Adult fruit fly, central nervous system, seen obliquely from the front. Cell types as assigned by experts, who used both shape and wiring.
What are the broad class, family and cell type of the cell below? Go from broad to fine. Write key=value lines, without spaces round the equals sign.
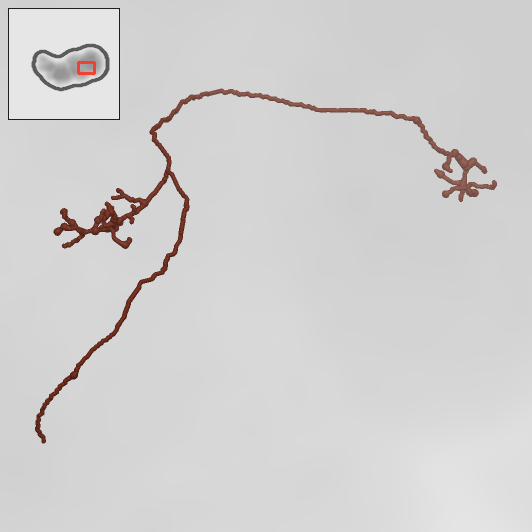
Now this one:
broad_class=sensory neuron entering the brain
family=class olfactory
cell_type=ORN_DC1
